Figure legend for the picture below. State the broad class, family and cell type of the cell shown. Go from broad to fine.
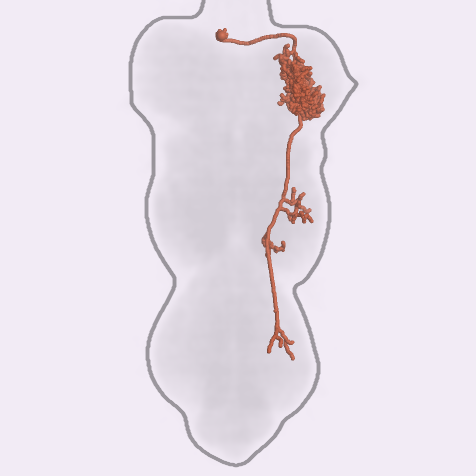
nerve-cord intrinsic neuron; hemilineage 01A; IN01A009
